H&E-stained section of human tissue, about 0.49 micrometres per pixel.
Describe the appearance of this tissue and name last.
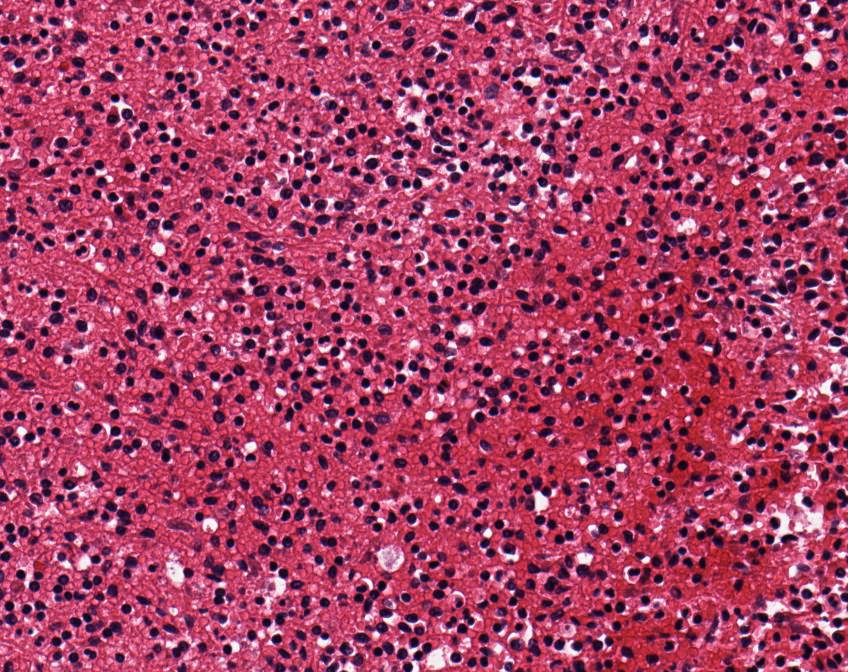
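Small dark nuclei lie scattered fairly evenly across the whole field in a diffuse sheet, without organised units. Most are round and uniformly dark. Toward the right and lower right the background turns a deeper, more solid red. Here and there, one in the lower centre, sit a few larger cells with paler, pinkish-grey cytoplasm. This is spleen.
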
